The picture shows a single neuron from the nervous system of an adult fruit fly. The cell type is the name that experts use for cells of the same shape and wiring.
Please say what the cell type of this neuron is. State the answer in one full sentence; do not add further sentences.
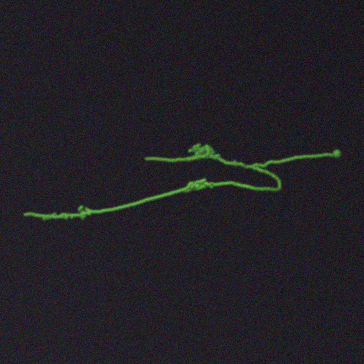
In terms of cell type, the neuron is IN06A123.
